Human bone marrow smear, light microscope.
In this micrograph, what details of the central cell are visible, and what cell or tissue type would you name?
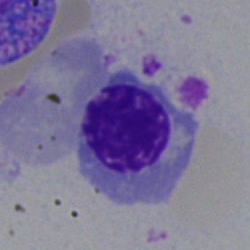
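Dark purple chromatin is gathered into clumps, with small paler gaps between them. Below the nucleus the rim of cytoplasm is wider than above it, and no granules are seen in it. The outline is irregular and somewhat angular, not smoothly round. This is an erythroblast.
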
